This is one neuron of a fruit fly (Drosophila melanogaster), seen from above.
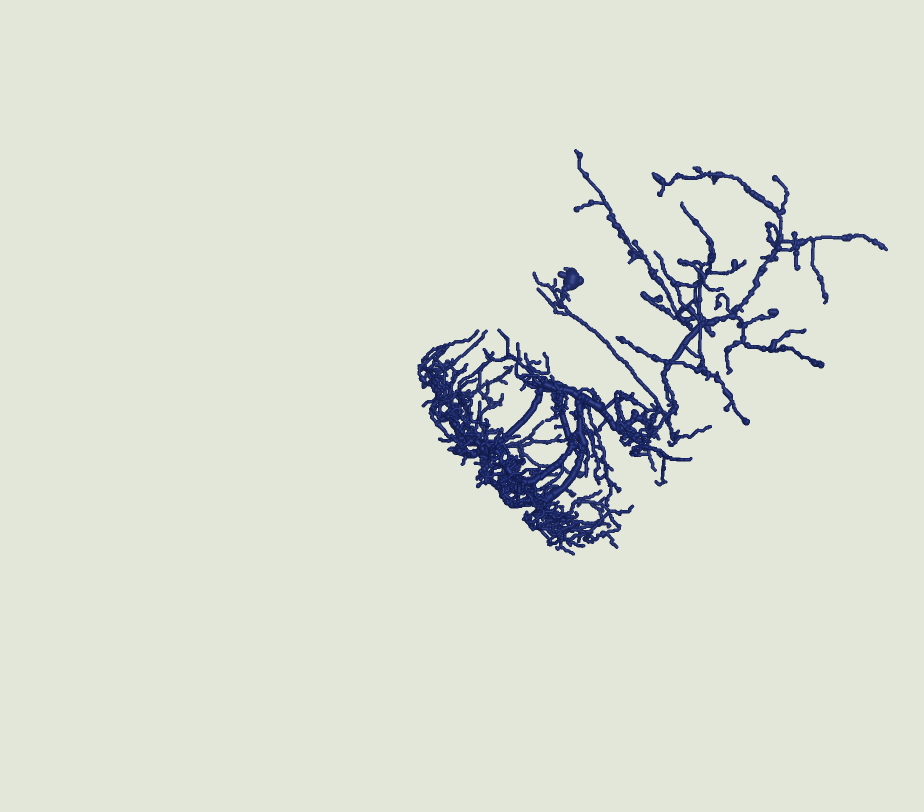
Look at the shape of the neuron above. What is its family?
LoVP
